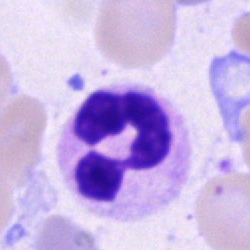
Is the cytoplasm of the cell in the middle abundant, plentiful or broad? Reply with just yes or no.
Yes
